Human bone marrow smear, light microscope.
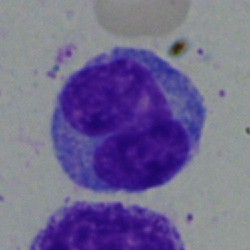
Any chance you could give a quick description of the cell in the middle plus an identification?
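The picture is slightly out of focus, which softens fine detail. The outline seems roughly round, with a smooth edge, and I find no distinct granules in the cytoplasm. Another nucleated cell is partly in view at the bottom edge, just below. This is a monocyte.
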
